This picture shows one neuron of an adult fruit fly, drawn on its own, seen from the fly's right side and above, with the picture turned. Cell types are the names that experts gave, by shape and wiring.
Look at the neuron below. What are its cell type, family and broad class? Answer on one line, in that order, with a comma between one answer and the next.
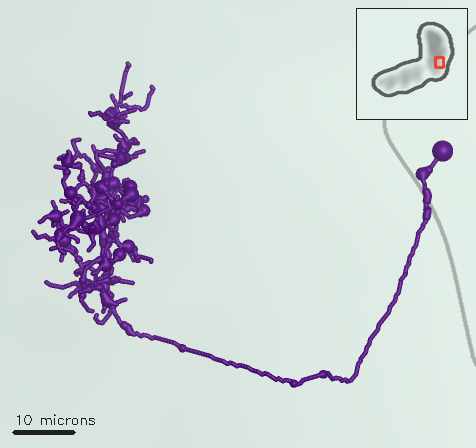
Cm3, Cm, optic-lobe intrinsic neuron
